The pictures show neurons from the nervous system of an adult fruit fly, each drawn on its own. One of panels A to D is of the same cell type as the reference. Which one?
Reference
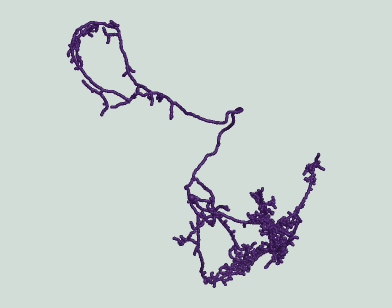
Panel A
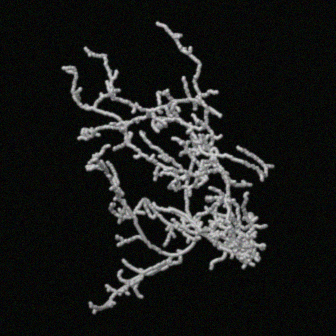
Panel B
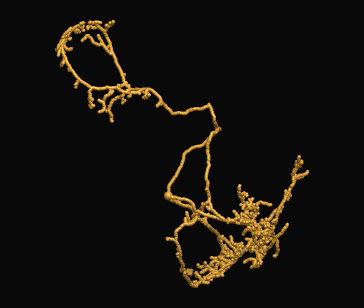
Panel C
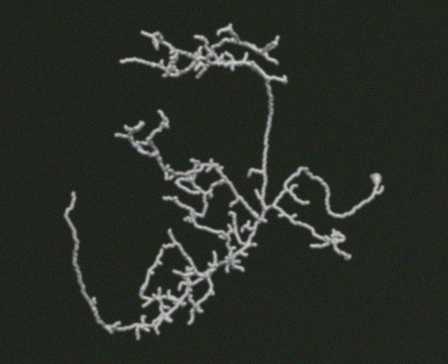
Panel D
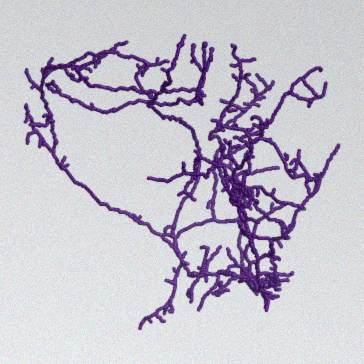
B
